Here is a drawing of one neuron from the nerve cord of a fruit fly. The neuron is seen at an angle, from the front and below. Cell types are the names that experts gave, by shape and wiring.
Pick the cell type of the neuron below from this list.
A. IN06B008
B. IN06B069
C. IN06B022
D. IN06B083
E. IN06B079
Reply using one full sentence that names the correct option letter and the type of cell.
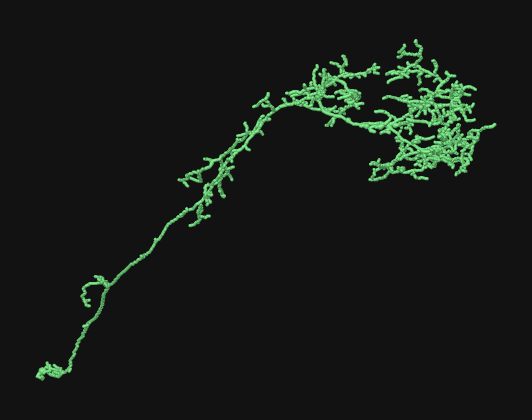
The matching cell type for the neuron is option D, IN06B083.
